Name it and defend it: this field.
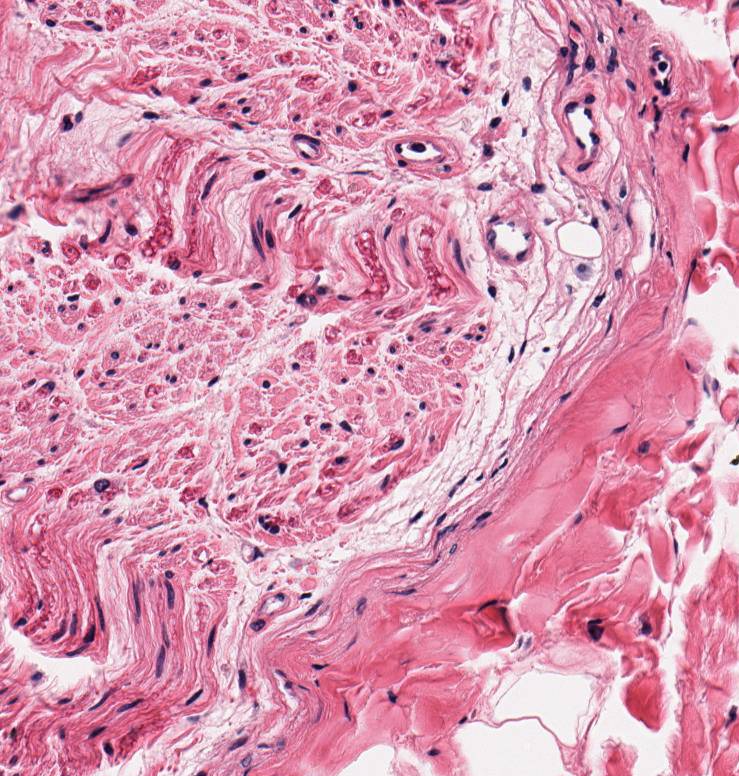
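Nerve fascicle: the large bundle of fine fibres over the left two-thirds, bounded on its right by a curving band of connective tissue. Lengthwise-cut fibres, left and lower left, run a wavy zigzag course. Nuclei mostly dark, elongated or spindle-shaped.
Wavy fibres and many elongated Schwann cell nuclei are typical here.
Lower right: dense, homogeneous, deep pink collagen, few nuclei.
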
